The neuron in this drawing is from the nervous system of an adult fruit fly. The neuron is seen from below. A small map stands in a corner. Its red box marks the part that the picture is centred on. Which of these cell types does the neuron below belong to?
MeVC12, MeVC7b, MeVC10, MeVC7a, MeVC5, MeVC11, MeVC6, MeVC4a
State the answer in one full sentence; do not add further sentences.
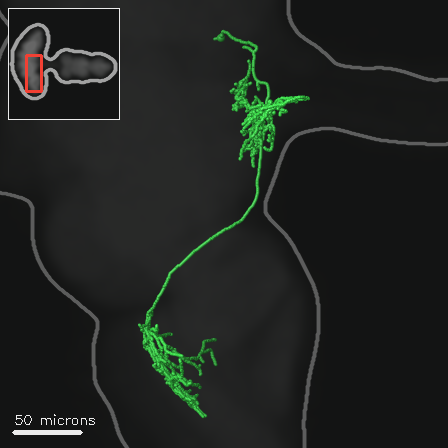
The neuron belongs to cell type MeVC5.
